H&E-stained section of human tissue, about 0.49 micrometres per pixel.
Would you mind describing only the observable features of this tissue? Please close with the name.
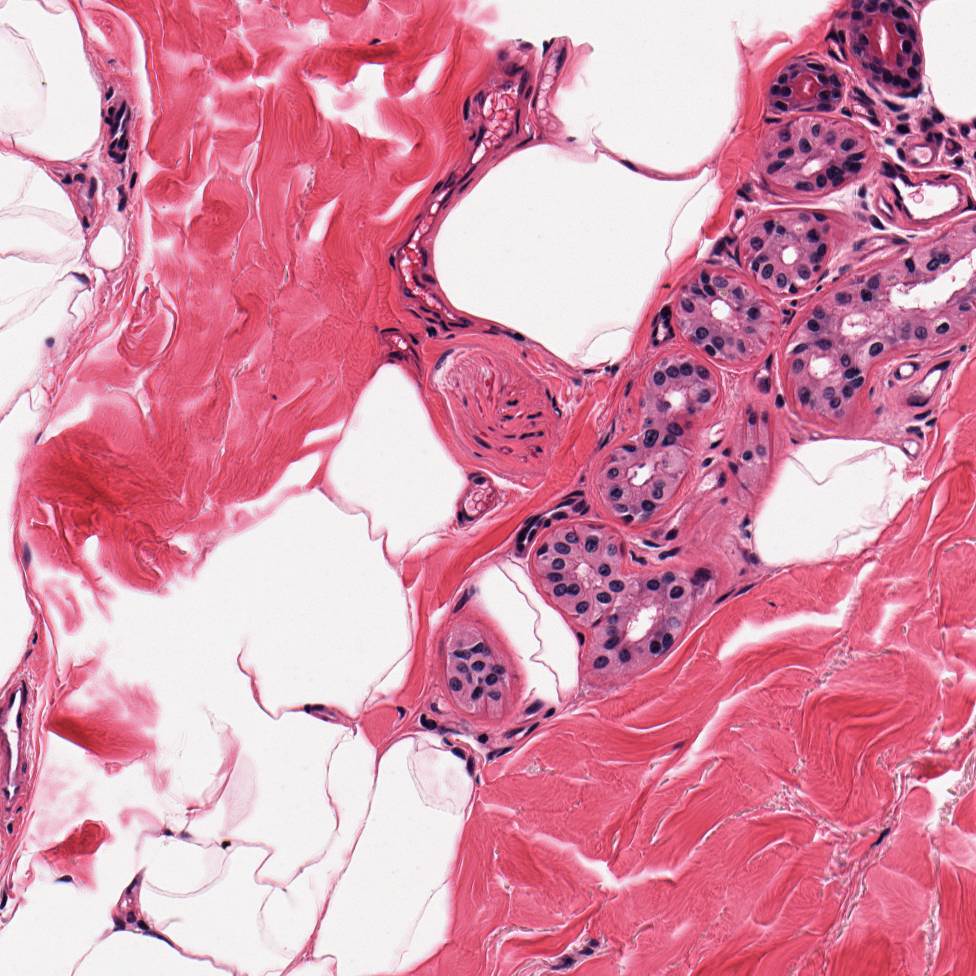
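Small glandular tubules cluster in a diagonal band from the upper right corner toward the lower centre. Cut round to oval, each has a small central lumen and cuboidal lining cells with round dark nuclei and pale pink-lilac cytoplasm. This is skin of the lower leg.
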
